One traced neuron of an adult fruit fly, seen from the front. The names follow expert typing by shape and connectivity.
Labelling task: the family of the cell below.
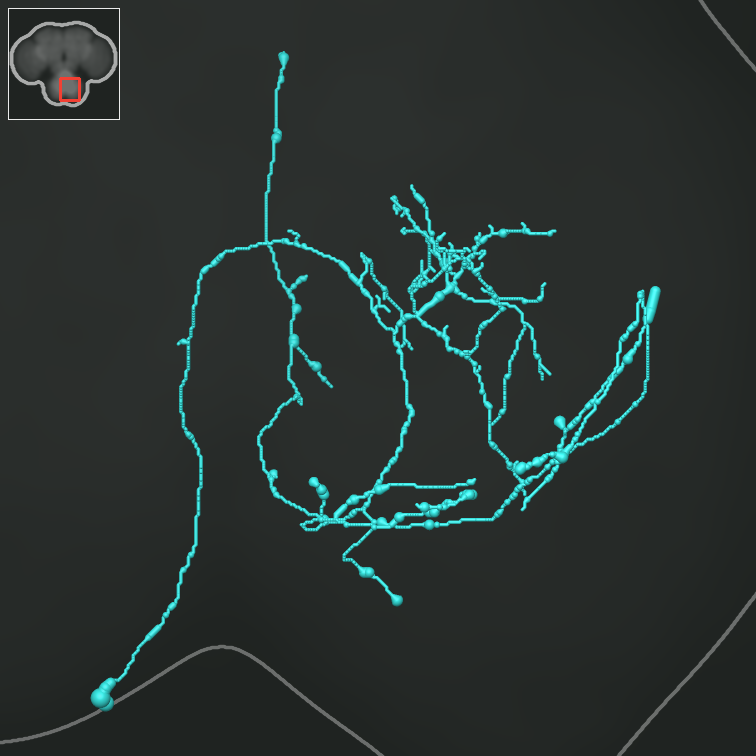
hemilineage 12B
